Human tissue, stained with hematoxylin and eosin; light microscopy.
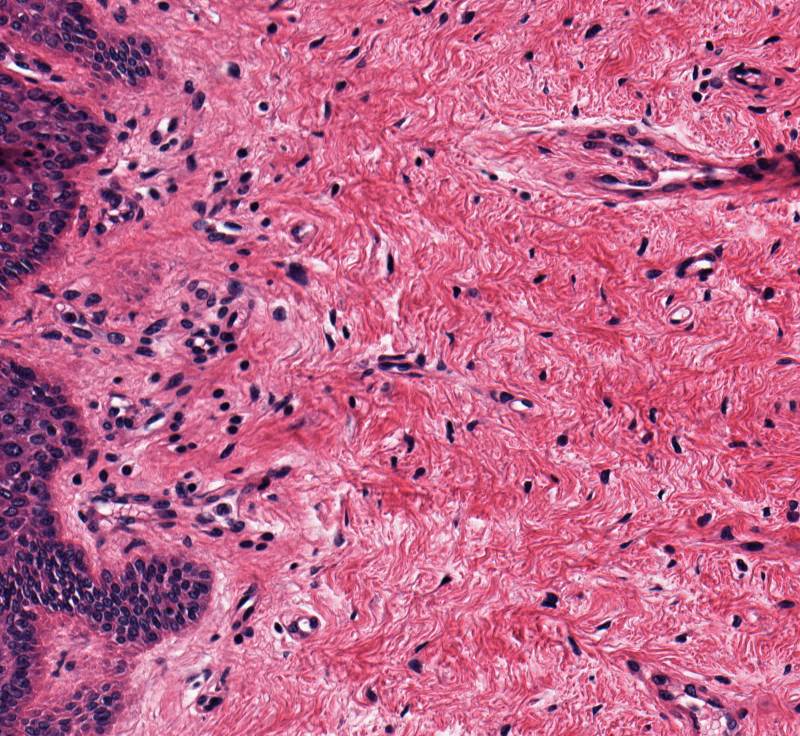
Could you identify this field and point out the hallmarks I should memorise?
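Mostly dense connective tissue, I think: fibrous stroma fills everything but the left edge. Its pink, wavy collagen fibres run in short, interlacing strands rather than straight parallel bundles.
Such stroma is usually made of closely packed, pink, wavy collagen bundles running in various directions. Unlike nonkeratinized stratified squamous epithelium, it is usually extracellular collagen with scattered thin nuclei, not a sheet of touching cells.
Epithelium keeps to the left edge, pushing broad, irregular projections into the stroma along a wavy, indented border. Cells and small capillaries crowd closer near it than in the right half.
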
